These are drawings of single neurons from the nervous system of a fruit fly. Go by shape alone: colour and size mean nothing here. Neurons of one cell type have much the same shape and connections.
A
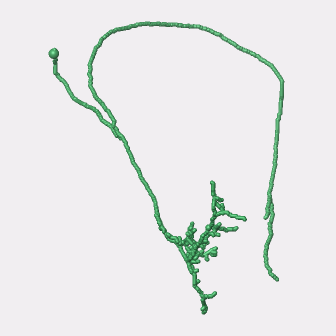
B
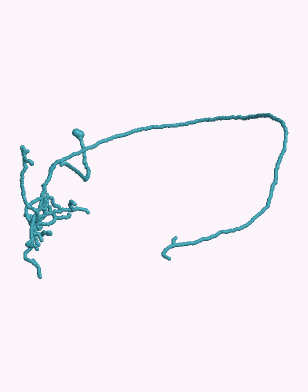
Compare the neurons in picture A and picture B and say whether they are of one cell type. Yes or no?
yes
